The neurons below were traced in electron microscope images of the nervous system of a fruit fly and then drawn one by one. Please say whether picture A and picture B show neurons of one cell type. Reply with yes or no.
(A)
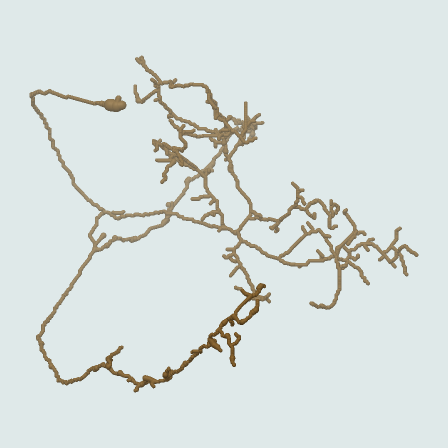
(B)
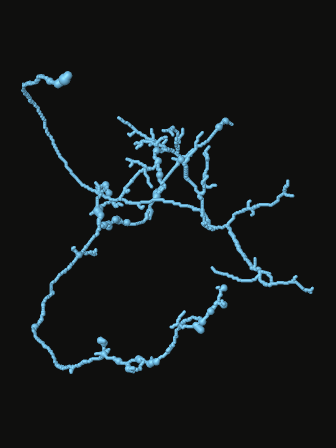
yes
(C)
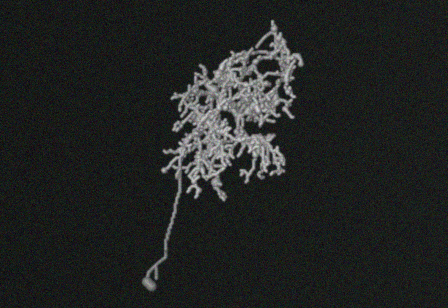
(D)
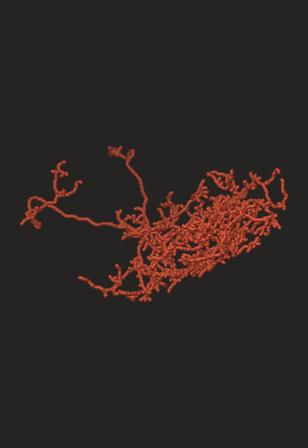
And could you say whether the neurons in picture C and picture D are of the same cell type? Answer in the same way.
no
